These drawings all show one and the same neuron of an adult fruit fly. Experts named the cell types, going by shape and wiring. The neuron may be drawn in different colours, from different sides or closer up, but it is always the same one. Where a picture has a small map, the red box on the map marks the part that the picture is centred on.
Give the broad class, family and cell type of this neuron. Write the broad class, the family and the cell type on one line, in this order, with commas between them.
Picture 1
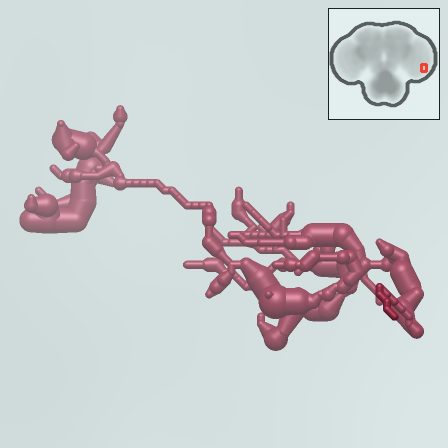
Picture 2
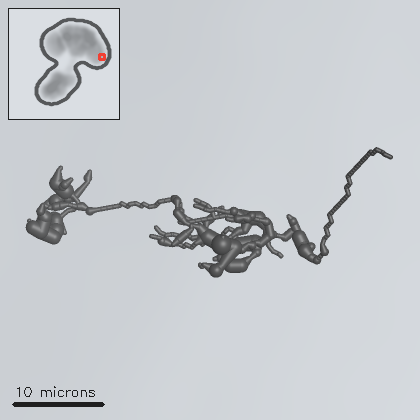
optic-lobe intrinsic neuron, L, L5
